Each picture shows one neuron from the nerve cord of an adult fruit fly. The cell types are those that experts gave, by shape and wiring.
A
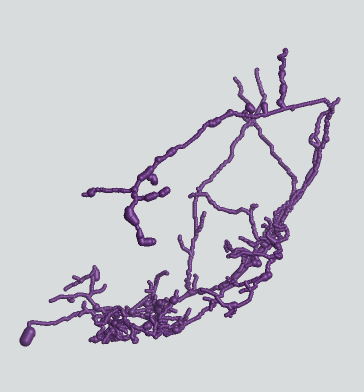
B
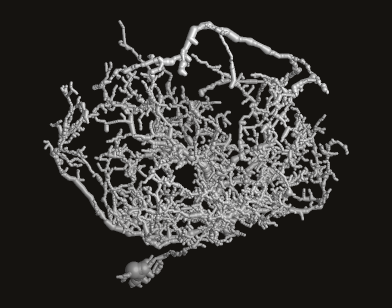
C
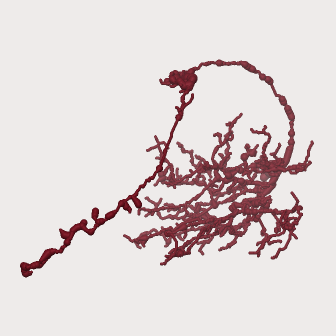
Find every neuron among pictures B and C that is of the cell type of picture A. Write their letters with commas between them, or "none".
none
